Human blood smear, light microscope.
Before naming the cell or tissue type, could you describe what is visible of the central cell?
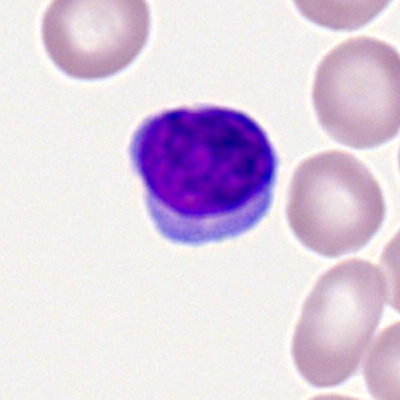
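This one's roughly round, with a smooth outline. The nuclear chromatin is dark purple and coarsely clumped. In the cytoplasm you won't see any granules or vacuoles. So that's a lymphocyte.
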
